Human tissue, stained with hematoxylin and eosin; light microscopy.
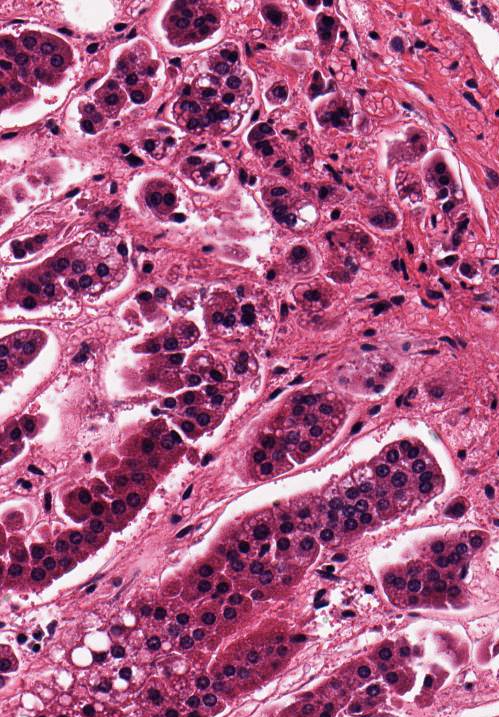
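Adrenal gland, haematoxylin and eosin. Cells of the adrenal gland are arranged in elongated cords and nests set in stroma, the broadest cords crossing the lower and left parts of the field diagonally. These cords are solid, without central lumens. Most clustered cells have abundant granular pink cytoplasm. A few small round clear vacuoles lie at bottom left.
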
